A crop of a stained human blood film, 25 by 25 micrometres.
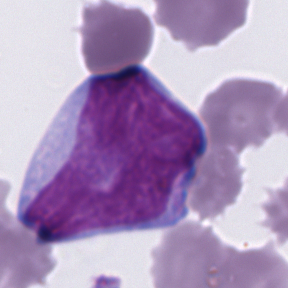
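Myeloblast. Nucleus fills most of this central cell. Chromatin fine and streaky, thin paler strands running through it. Pale blue cytoplasm, widest on the left as a crescent beside the nucleus.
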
